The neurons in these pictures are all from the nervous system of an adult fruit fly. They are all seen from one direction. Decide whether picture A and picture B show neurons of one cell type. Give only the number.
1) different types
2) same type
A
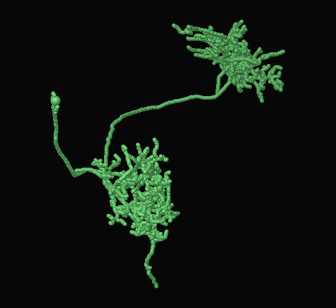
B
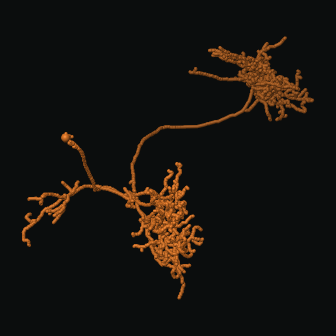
2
